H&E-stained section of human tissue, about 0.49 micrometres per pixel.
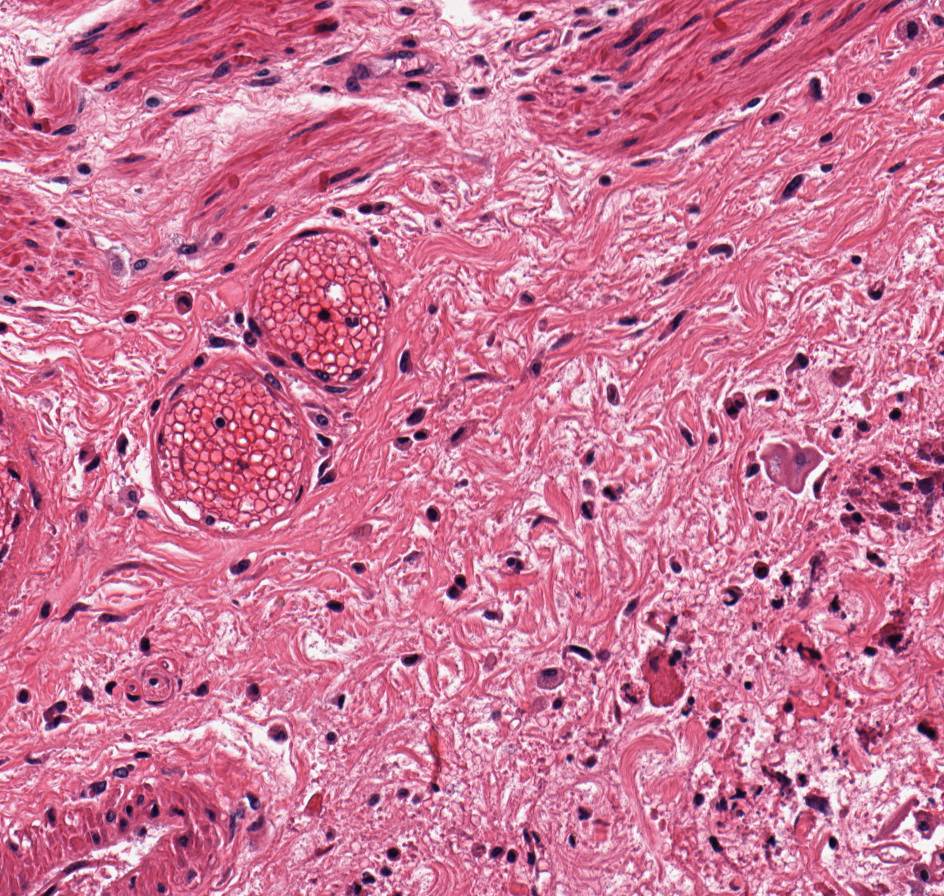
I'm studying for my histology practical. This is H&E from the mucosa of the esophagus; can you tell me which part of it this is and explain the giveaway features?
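You are looking at loose connective tissue. In the centre, wavy pink collagen carries scattered spindle-shaped nuclei; at the lower right the tissue looks loose and fragmented, with small clear gaps.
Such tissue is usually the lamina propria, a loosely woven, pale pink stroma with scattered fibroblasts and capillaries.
Compare the smooth muscle bundles crossing the top obliquely.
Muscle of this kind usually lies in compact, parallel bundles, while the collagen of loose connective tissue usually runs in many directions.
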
